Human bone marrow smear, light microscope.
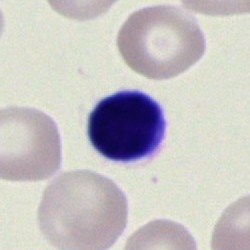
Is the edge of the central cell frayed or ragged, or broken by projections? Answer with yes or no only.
No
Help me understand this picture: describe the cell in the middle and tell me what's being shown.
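Looking at the cell in the middle, I see a nucleus filling almost all of it. That nucleus is stained a uniform, very dark blue-purple. I can't make out any distinct chromatin pattern inside it, and no nucleolus shows. So this is a lymphocyte.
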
